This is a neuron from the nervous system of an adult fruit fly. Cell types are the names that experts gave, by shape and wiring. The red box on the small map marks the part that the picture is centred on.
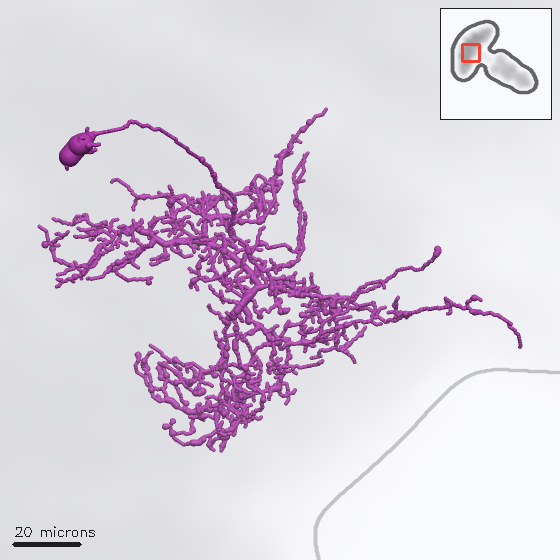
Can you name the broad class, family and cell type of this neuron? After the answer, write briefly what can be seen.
This is a central-brain intrinsic neuron. The family is hemilineage MX3. Its cell type is CB0598. The cell body is at the upper left of the picture. From left to right in the picture it spans about 150 microns. The picture shows more than a hundred branch ends.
